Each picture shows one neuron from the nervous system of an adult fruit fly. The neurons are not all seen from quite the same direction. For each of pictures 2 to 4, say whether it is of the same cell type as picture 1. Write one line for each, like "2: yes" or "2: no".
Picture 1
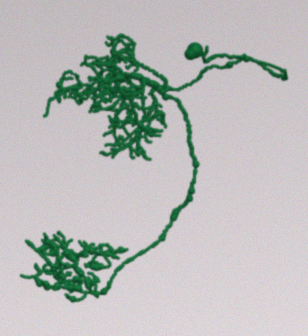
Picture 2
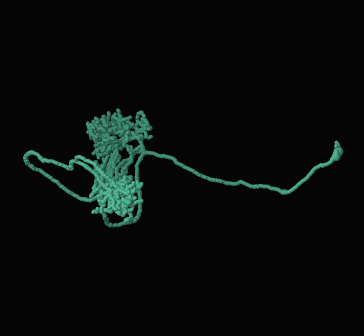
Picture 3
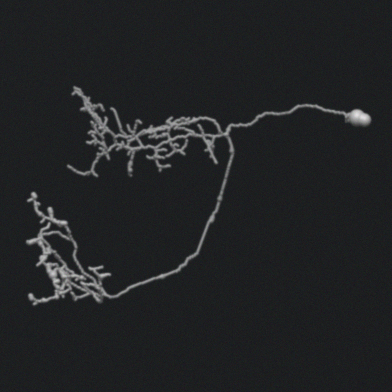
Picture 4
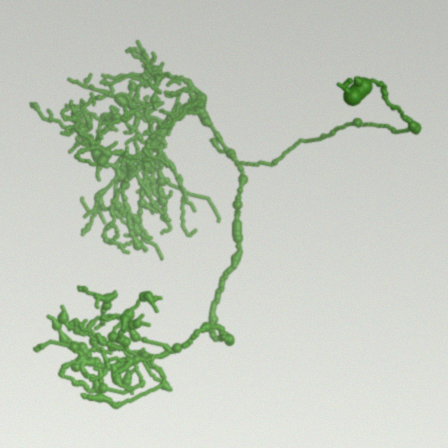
2: yes
3: no
4: yes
